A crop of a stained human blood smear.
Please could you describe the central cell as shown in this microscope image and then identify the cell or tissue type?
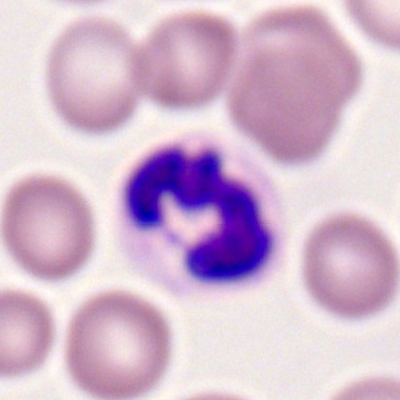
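Start with the nucleus: it is lobed and curves around a pale central patch of cytoplasm. Notice that no nucleoli show inside it. Pale pinkish-lilac cytoplasm fills much of the cell around the nucleus, and you won't find any vacuoles there. This is a segmented neutrophil.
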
